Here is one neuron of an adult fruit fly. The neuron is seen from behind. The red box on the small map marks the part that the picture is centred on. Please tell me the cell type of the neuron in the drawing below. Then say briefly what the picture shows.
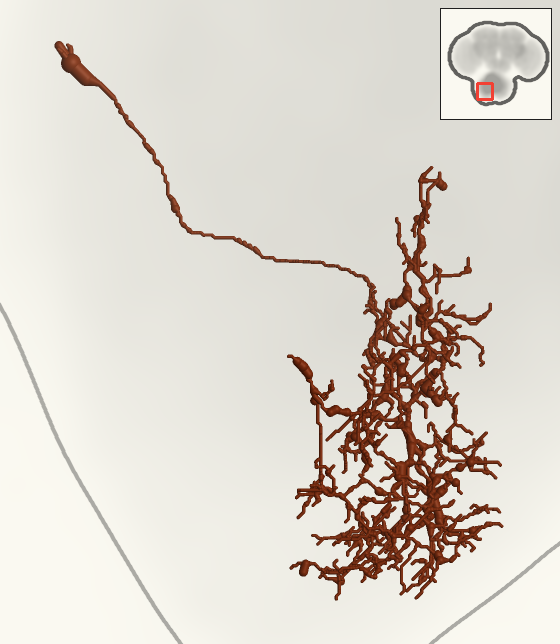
It is of cell type IN09A031. This is a nerve-cord intrinsic neuron. The cell body can be seen at the upper left of the picture. In this view it is about as wide as it is tall.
